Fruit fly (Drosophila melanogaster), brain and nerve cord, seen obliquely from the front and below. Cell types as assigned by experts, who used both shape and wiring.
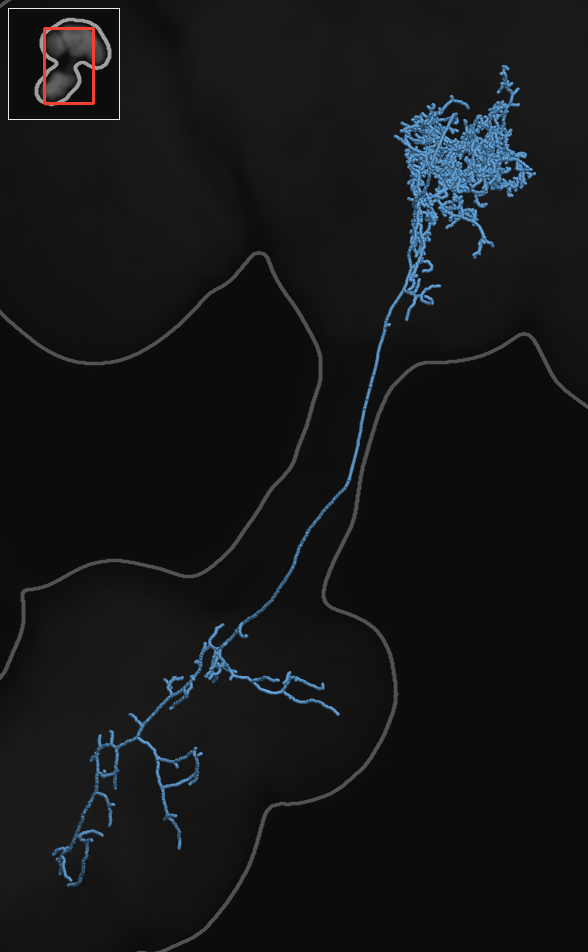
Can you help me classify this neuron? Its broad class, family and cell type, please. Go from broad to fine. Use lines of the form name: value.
broad class: descending neuron
family: hemilineage PSp2
cell type: DNp102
